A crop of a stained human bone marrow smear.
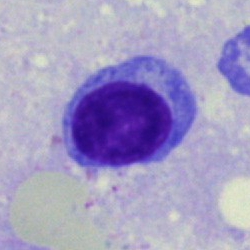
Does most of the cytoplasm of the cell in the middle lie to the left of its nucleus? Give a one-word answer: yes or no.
No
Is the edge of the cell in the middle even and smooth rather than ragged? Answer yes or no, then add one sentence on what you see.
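Yes. The cell is oval with a smooth border.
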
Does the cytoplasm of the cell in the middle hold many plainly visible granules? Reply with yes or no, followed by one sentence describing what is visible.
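No. The cytoplasm contains no visible granules.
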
